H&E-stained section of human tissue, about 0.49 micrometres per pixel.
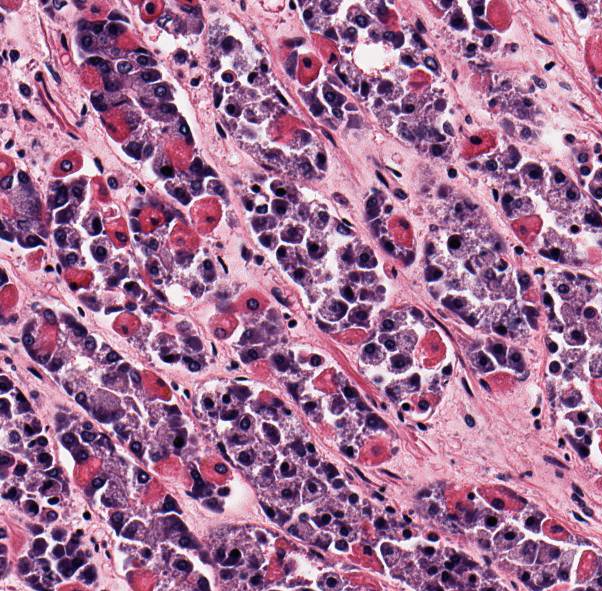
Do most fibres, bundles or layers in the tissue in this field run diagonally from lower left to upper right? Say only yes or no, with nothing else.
No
